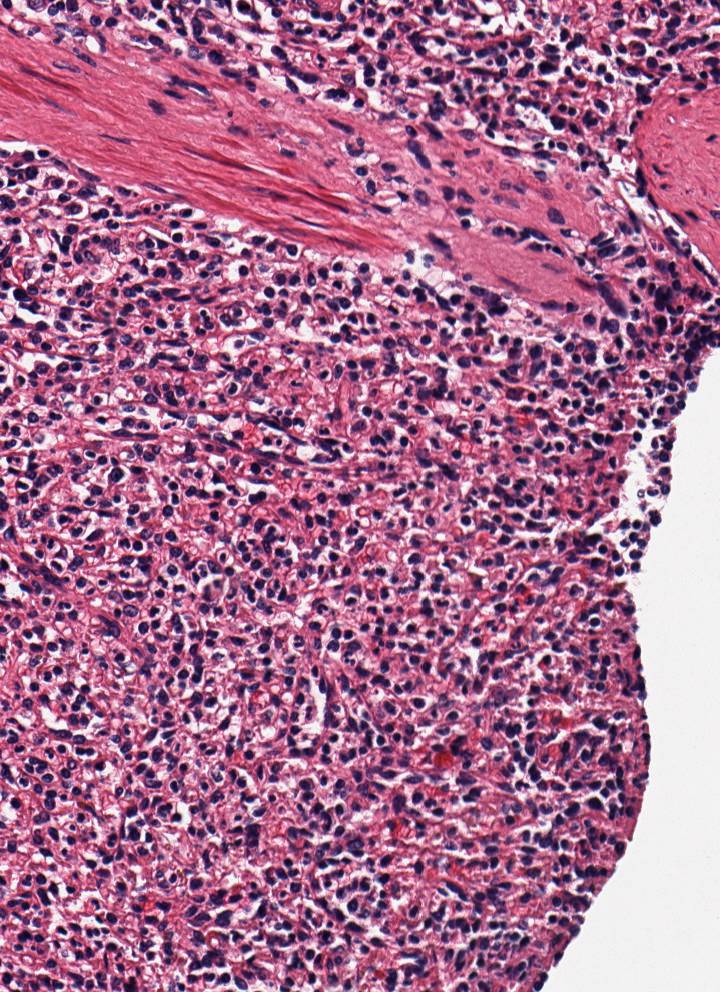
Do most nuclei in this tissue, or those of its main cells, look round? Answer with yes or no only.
Yes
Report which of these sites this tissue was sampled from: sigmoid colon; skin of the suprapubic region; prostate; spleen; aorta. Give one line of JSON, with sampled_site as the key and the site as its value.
{"sampled_site": "spleen"}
